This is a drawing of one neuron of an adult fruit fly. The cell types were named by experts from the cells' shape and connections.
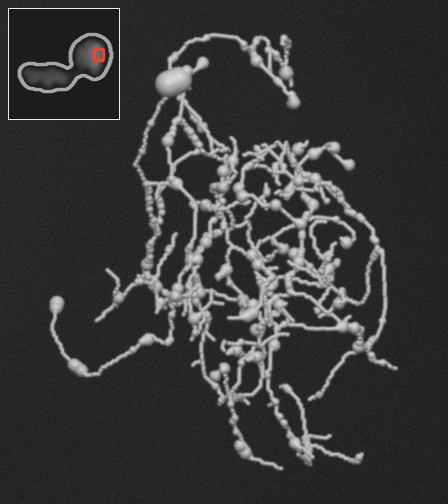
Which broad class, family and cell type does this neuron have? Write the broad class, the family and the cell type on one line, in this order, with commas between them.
central-brain intrinsic neuron, hemilineage ALl1_dorsal, lLN9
